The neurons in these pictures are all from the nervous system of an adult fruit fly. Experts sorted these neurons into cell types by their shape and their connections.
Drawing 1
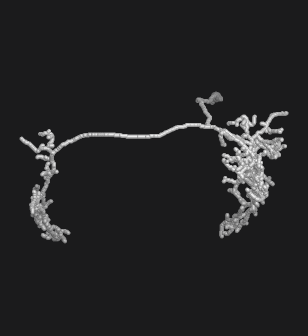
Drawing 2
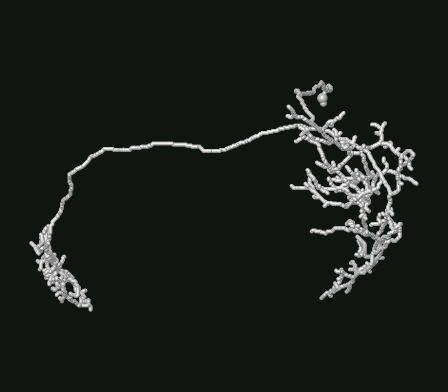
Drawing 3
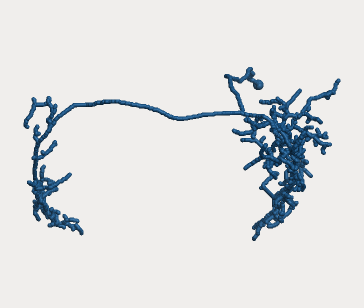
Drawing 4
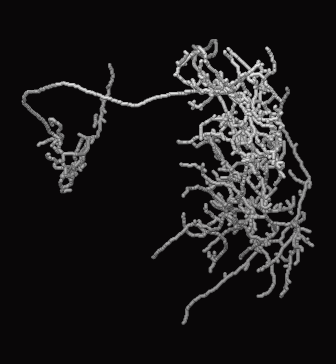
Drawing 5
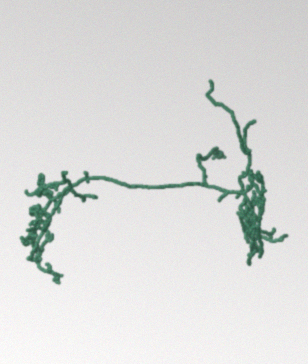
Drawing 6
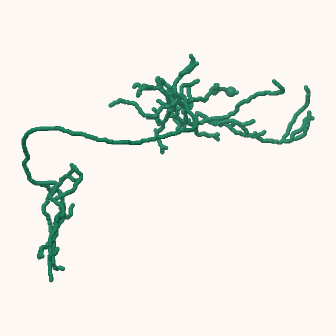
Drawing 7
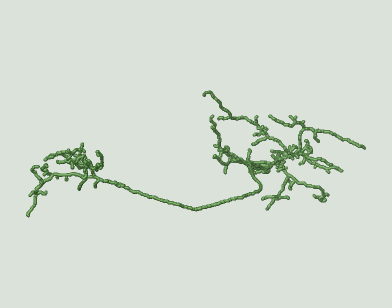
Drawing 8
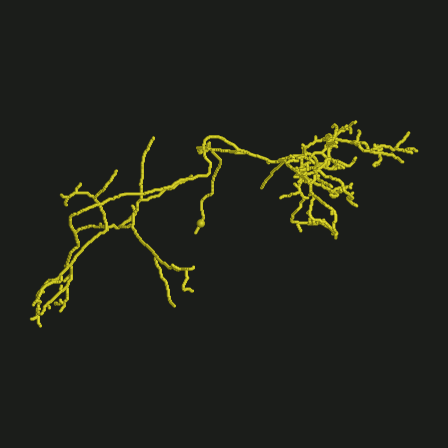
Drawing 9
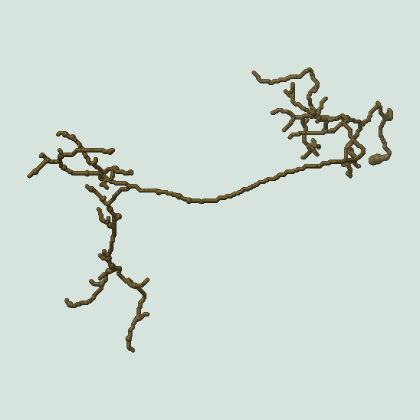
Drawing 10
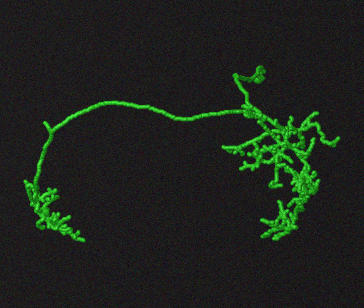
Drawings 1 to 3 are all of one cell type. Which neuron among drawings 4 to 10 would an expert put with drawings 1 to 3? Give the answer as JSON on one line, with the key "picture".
{"picture": 10}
